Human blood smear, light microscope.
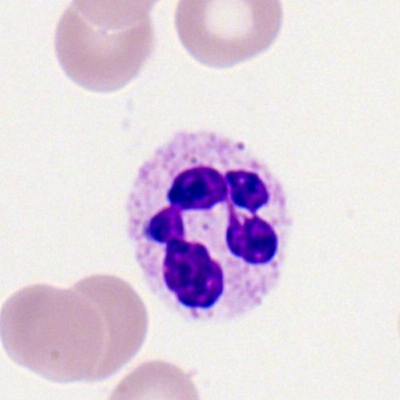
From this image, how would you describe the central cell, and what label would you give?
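A nucleus of several separate lobes, connected by thin strands, holds dark purple, coarsely clumped chromatin. The cytoplasm is plentiful and pale pink, filled with fine, faint lilac granules. The cell is a segmented neutrophil.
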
